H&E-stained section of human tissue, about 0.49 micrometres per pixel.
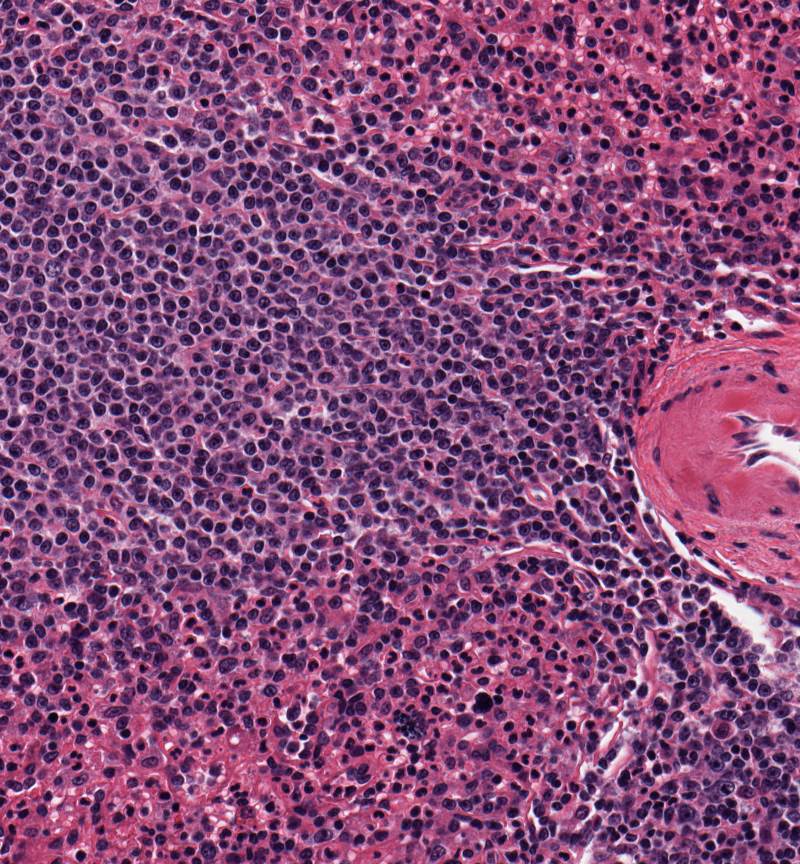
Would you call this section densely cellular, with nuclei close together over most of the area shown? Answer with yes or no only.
Yes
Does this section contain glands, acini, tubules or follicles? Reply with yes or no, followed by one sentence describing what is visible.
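No. A diffuse sheet of closely packed round cells fills the field with no glands or follicles.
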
